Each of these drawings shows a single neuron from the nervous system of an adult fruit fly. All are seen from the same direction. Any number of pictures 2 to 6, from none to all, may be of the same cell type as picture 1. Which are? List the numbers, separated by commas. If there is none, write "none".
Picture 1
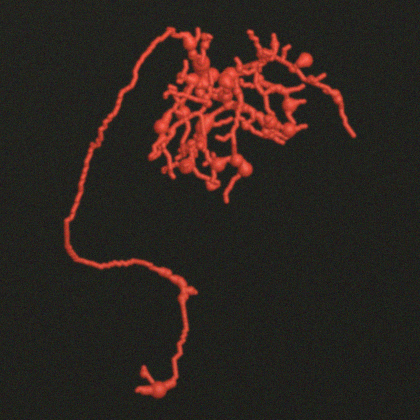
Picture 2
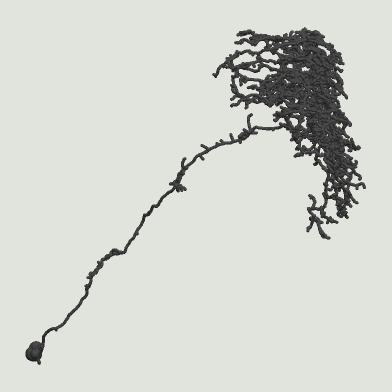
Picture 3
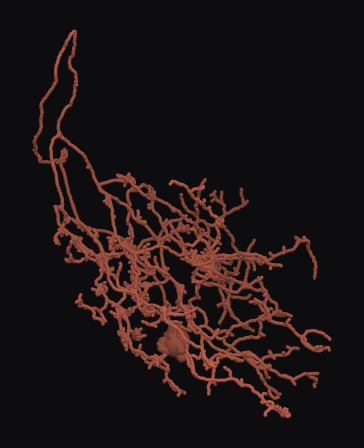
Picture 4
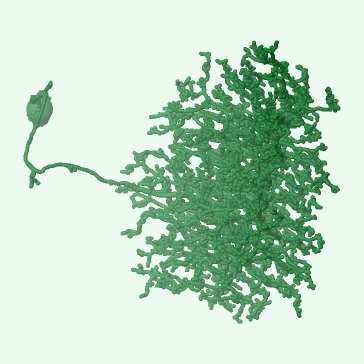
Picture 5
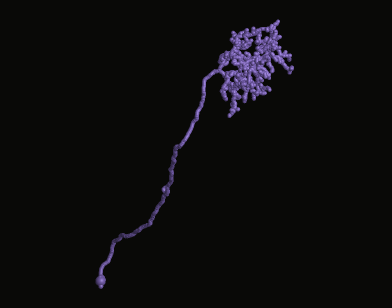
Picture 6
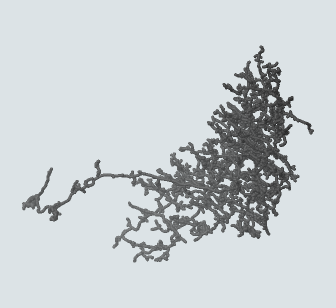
3, 5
